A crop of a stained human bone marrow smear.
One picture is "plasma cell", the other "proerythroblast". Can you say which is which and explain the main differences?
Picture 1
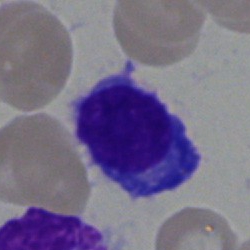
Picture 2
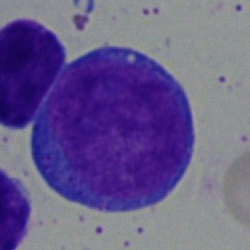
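Plasma cell: picture 1. Proerythroblast: picture 2. Chromatin: picture 1 dark purple, dense throughout; picture 2 fine, evenly spread, no coarse clumps.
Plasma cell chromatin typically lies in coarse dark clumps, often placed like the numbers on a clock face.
The even, unclumped chromatin of picture 2 sets it apart from a plasma cell. Cytoplasm: picture 1 deep blue, mostly on the lower right side of the nucleus; picture 2 a rim, widest at the lower left.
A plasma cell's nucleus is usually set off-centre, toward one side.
The one-sided cytoplasm in picture 1 agrees with that. Granules: none in either cell. Edge: picture 1 has a small knob projecting from its top; picture 2 is round and smooth, with a single small clear spot at its top edge. Neighbour: another darkly stained nucleated cell touches the cell in picture 2 at the upper left.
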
